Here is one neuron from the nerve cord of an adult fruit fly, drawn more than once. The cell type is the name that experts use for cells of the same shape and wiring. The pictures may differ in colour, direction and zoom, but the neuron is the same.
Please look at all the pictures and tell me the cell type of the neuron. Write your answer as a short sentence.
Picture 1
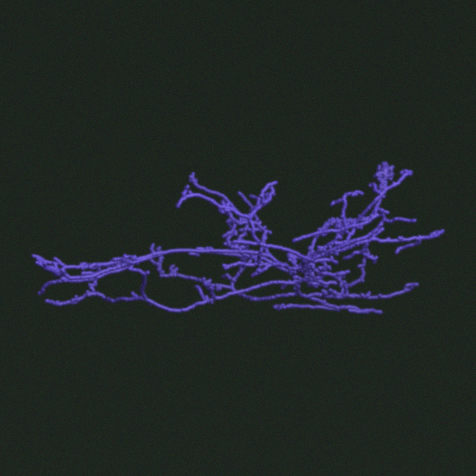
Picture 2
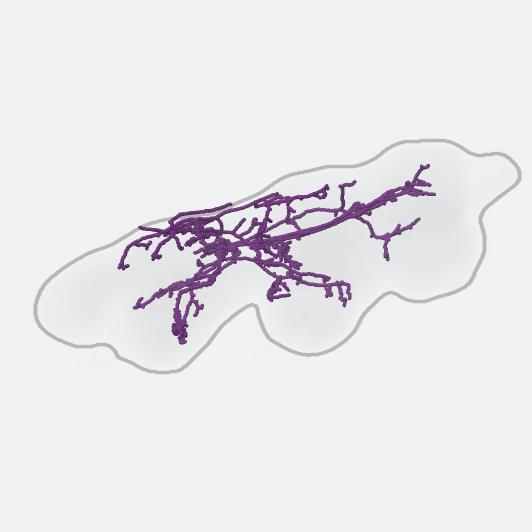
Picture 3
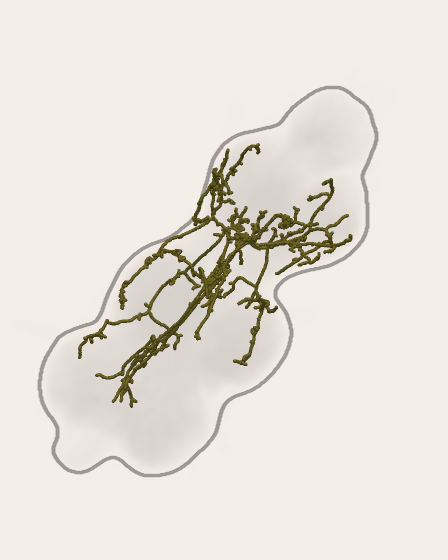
The cell type is EA00B007.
